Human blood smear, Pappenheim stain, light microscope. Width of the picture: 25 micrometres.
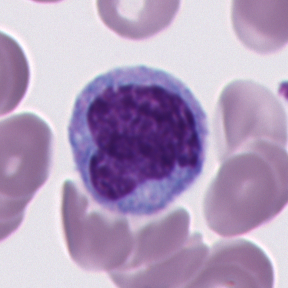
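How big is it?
About 13 micrometres across, with a round, smooth outline.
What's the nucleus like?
It has a notch cut into its left side, dark purple, coarsely clumped chromatin, and fills about 60% of the cell's area; the cytoplasmic rim is widest below it.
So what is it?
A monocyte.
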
